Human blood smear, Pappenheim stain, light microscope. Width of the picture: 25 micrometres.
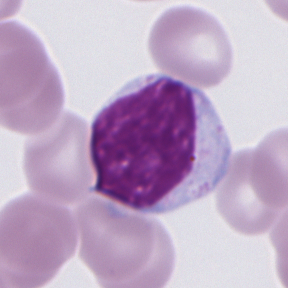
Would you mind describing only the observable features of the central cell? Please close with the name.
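Here the nucleus lies off-centre, towards the left of the cell. Most of the cytoplasm forms a crescent on the right side of it. Towards the lower right of that cytoplasm you can pick out a few fine reddish-purple granules. The outline of the cell is angular rather than smoothly round. This one is a large granular lymphocyte.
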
